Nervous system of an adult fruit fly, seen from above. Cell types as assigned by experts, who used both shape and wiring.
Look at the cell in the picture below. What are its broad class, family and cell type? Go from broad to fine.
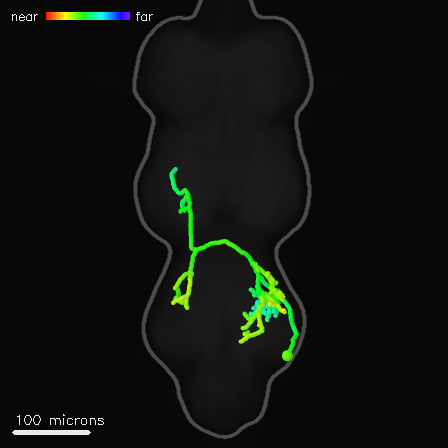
nerve-cord intrinsic neuron; hemilineage 08B; IN08B090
